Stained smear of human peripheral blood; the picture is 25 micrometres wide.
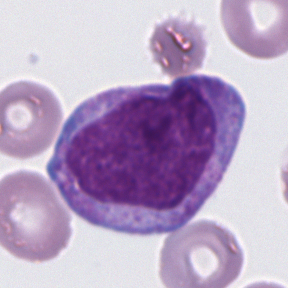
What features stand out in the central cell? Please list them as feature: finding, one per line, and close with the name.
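Size: about 18 by 13 micrometres
Nucleus: fills most of the cell
Cytoplasm rim: present all around the nucleus
Chromatin: fine and lacy, not coarsely clumped
Cytoplasm colour: pale greyish-lilac, bluer at the outer edge
Granules: fine, dust-like, purple
Name: atypical promyelocyte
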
